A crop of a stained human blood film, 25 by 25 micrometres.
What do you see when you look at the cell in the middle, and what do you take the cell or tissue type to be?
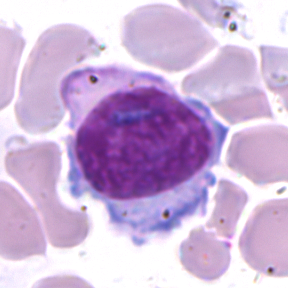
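Nucleus oval, about 12 by 10 micrometres. Chromatin mottled and stringy throughout the nucleus. Cytoplasm rim widest below the nucleus. Cytoplasm bluer at its outer margin than next to the nucleus. Small blunt knobs of cytoplasm jut out along the lower edge. Cell: plasma cell.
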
